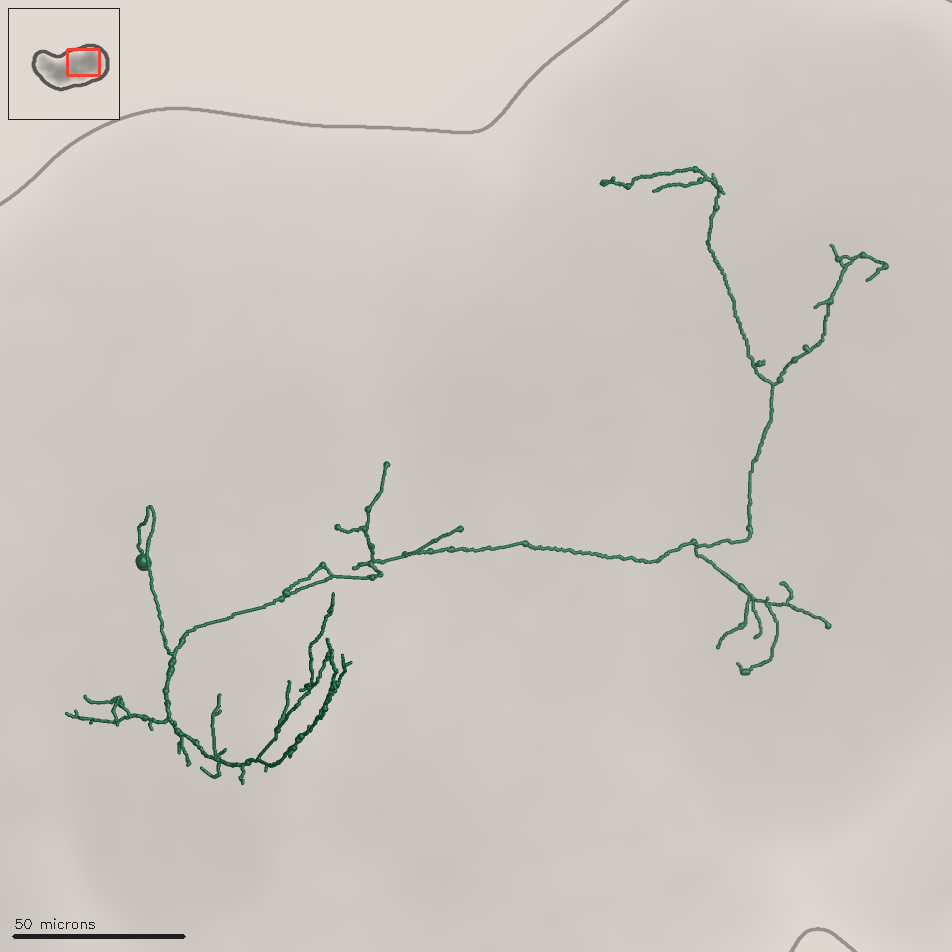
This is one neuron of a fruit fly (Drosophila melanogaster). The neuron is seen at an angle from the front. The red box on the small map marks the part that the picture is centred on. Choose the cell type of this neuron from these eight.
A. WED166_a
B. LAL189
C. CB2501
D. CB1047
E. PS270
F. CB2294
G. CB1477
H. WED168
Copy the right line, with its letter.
B. LAL189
